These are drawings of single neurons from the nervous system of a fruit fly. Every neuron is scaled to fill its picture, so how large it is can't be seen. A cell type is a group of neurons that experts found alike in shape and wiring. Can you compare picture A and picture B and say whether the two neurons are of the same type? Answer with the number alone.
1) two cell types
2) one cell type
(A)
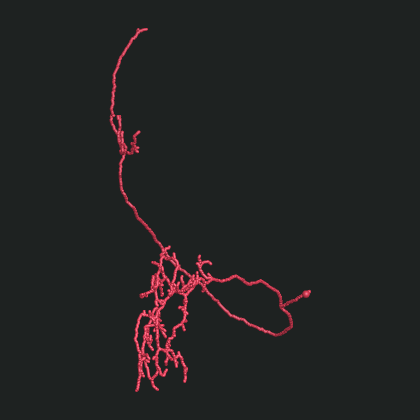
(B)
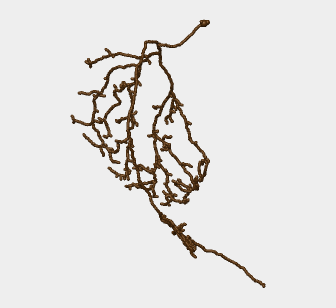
1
